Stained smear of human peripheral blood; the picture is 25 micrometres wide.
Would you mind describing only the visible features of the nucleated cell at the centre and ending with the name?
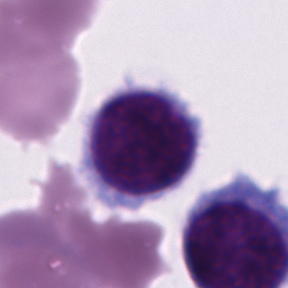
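Roughly round in outline, the cell has a narrow rim of pale blue cytoplasm around its nucleus. Fine hair-like projections extend from that rim around much of the cell's edge. No granules are visible in the cytoplasm. Cell type: hairy cell.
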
